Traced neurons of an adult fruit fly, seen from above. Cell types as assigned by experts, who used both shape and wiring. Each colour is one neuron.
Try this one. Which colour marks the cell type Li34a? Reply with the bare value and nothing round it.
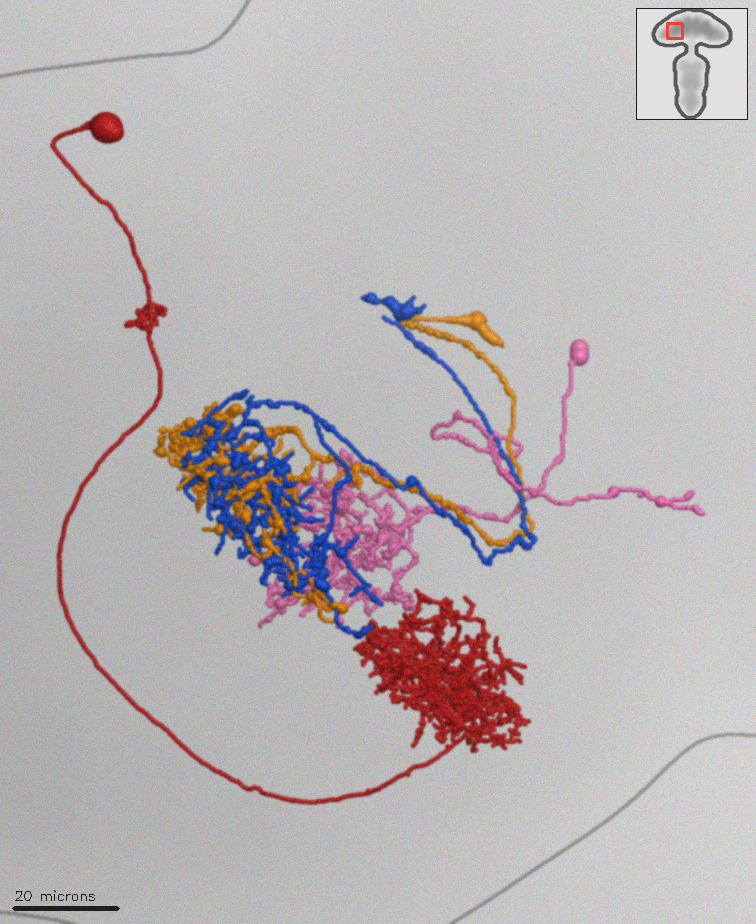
orange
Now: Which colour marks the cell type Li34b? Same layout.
blue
